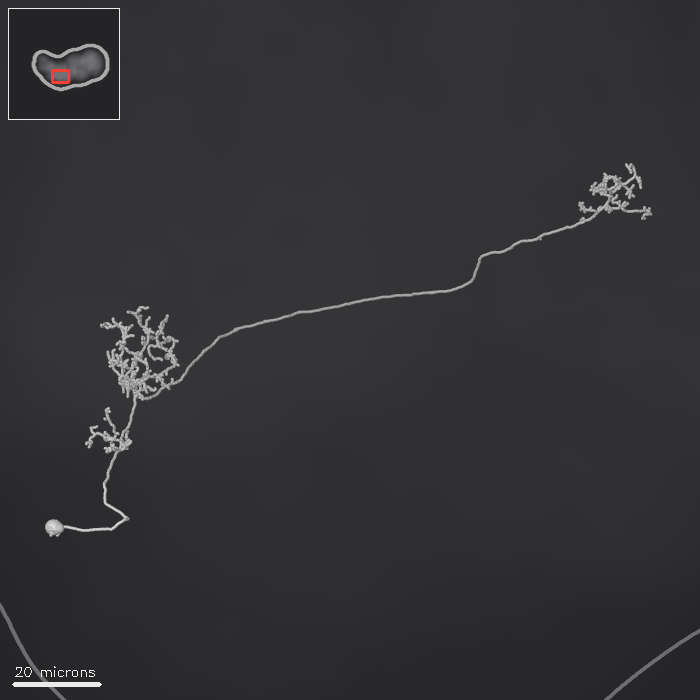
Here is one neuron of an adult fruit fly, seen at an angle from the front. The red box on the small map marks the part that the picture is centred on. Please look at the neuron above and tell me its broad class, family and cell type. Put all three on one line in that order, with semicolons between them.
optic-lobe intrinsic neuron; Tm; Tm29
